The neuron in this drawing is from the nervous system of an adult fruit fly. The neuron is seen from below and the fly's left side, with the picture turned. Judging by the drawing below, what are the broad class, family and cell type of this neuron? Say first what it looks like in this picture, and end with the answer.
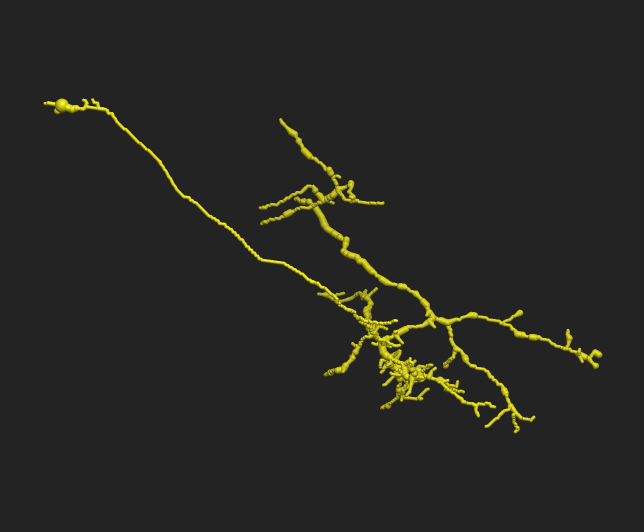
The cell body can be seen at the upper left of the picture. The picture shows dozens of branch ends. Its broad class is nerve-cord intrinsic neuron. The family is hemilineage 13B. It is of cell type IN13B063.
